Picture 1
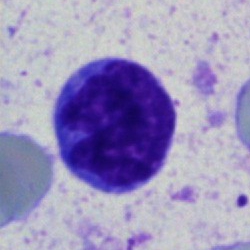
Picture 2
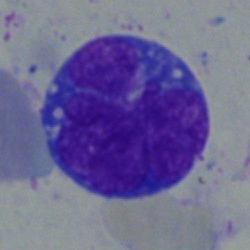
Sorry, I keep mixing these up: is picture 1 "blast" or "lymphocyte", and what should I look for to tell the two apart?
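In answer: picture 1 is the lymphocyte and picture 2 the blast. In both cells the outline is round and smooth, and the cytoplasm is deep blue, amounting at most to a narrow rim around the nucleus. The lymphocyte's chromatin is dark and clumped, with paler patches between the clumps.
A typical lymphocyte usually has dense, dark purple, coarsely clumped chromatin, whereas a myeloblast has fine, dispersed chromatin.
A few small clear vacuoles appear in the blast's cytoplasm, chiefly at the left edge and upper right. Granules are absent from the lymphocyte, and none are distinct in the blast.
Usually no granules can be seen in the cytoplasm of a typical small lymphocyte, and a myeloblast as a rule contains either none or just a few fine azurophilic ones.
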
